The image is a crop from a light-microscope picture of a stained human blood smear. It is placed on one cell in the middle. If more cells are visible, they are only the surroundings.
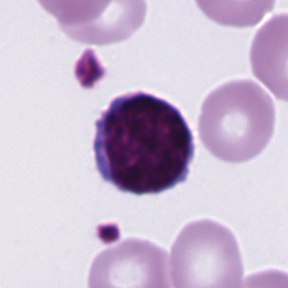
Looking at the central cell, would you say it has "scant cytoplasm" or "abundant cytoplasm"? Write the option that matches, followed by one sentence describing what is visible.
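Scant cytoplasm. The nucleus fills almost the whole cell.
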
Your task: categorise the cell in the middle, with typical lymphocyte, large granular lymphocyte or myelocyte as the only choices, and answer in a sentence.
The crop's centre is taken up by a typical lymphocyte.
